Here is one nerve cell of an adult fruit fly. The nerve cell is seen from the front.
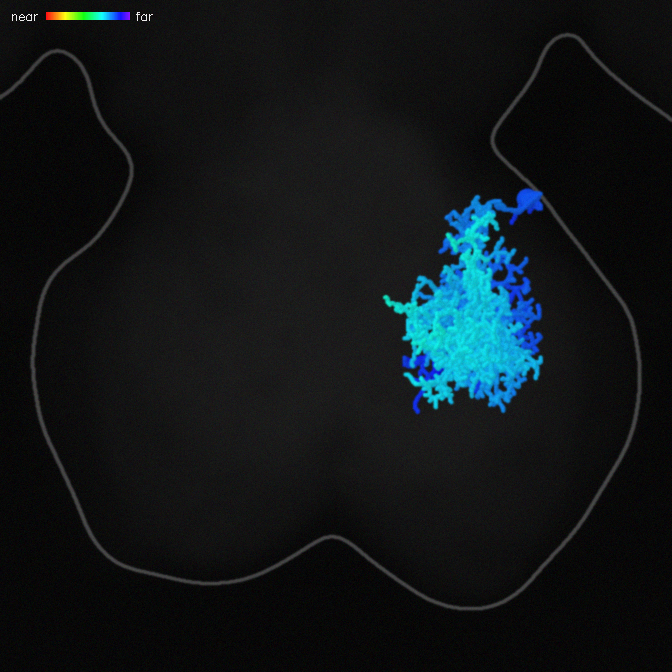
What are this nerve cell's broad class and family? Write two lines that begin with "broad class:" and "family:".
broad class: nerve-cord intrinsic neuron
family: hemilineage 19A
